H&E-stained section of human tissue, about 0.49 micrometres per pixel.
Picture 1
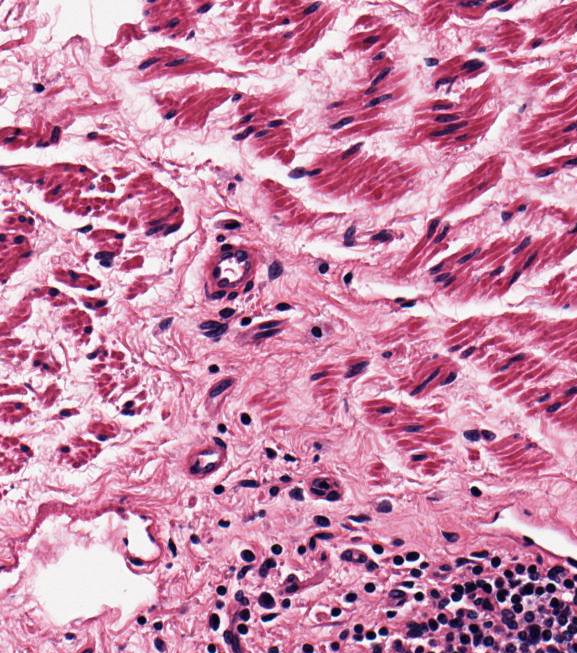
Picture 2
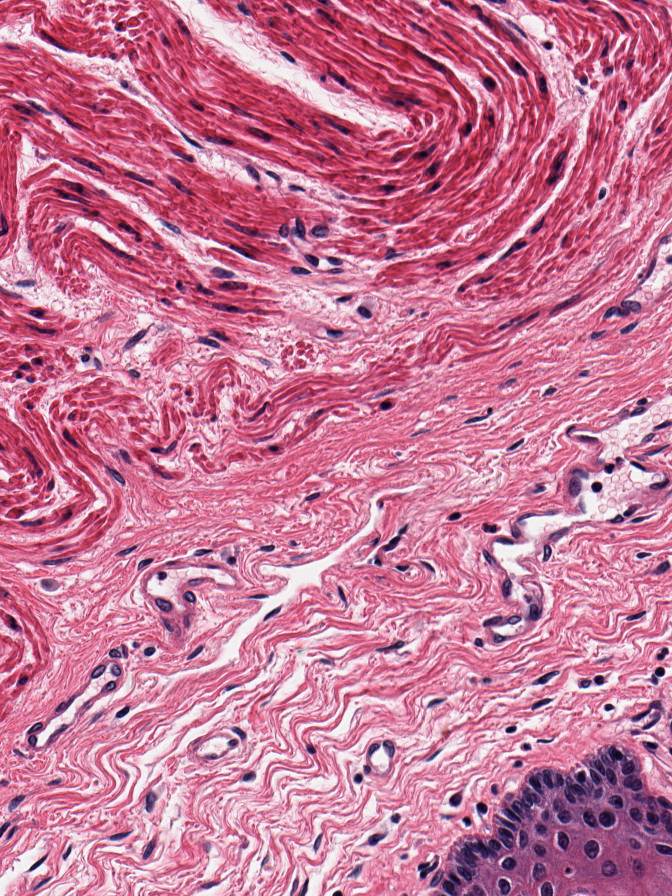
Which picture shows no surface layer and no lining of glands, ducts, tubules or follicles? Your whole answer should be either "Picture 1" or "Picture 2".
Picture 1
